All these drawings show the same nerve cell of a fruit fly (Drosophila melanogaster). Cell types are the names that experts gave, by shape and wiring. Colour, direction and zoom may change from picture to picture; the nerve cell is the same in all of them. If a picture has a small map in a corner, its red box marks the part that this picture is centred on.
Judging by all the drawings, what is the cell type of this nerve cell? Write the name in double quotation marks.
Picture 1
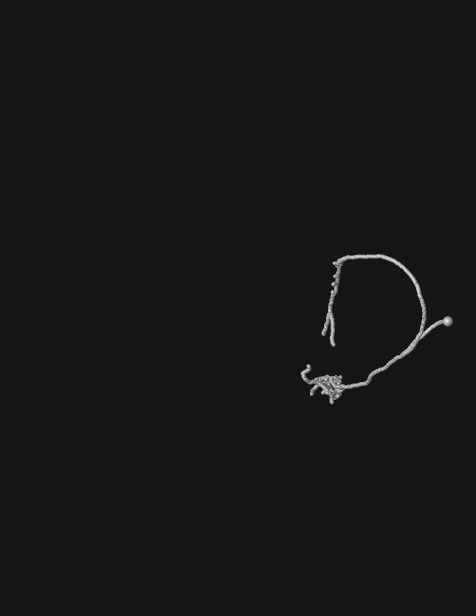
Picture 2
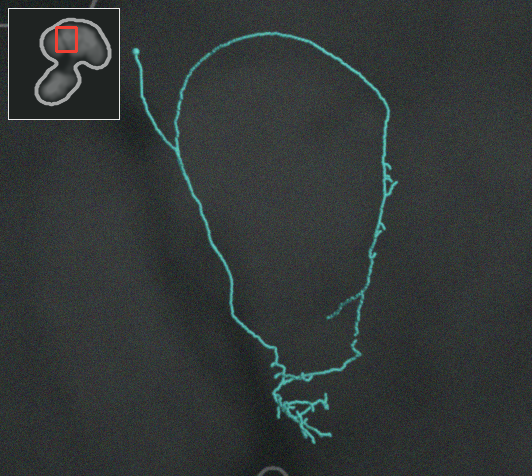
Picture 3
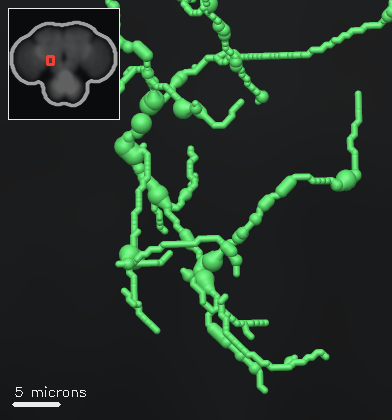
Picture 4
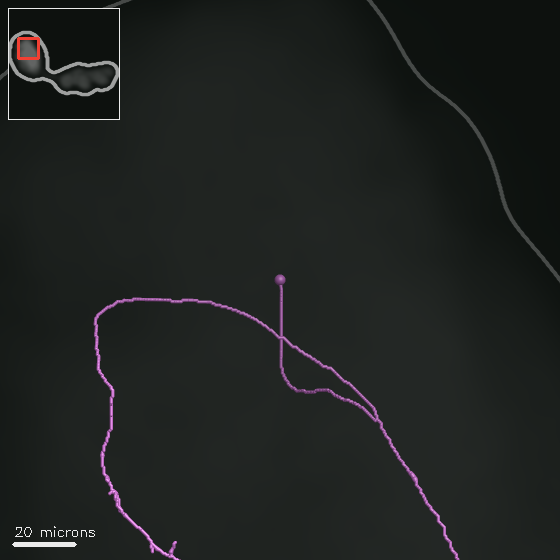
"WED040_a"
